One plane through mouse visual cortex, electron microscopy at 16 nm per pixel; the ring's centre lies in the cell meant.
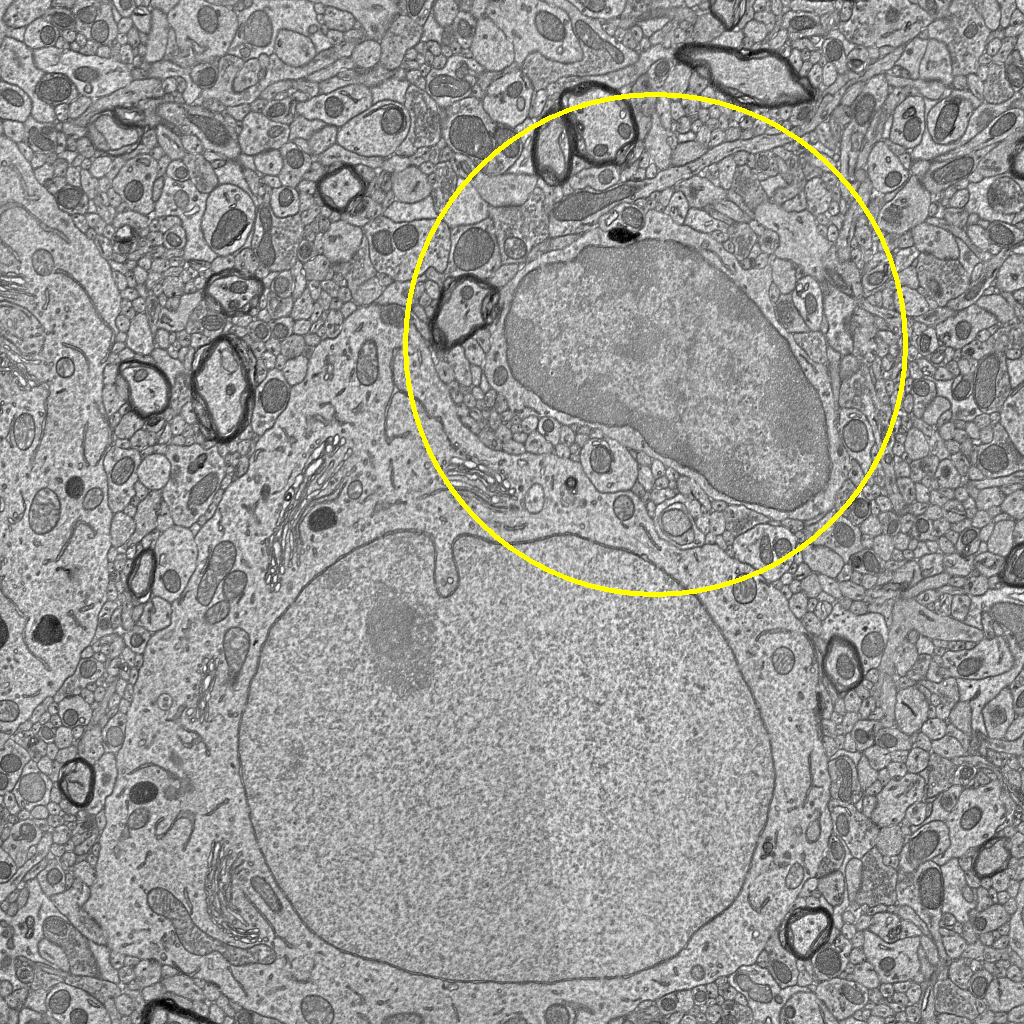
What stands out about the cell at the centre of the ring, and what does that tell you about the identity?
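First, the nucleus: elongated, its long axis running from upper left to lower right. Second, its extent: the whole outline falls inside the ring. Third, the outline itself: smooth, with no deep infoldings. Fourth, density: darker overall than the large round nucleus below it. The cell at the centre of the ring is a microglial cell.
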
